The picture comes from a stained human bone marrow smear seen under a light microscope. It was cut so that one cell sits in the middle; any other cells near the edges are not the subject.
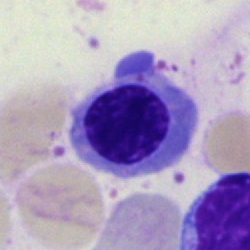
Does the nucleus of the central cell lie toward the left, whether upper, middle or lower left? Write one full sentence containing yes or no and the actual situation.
Yes, this cell carries its nucleus toward the left side.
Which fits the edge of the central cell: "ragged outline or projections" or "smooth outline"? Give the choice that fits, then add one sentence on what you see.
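Ragged outline or projections. A rounded blue bleb projects from the top edge of the cell.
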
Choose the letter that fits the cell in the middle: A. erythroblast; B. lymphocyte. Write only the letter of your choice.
A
